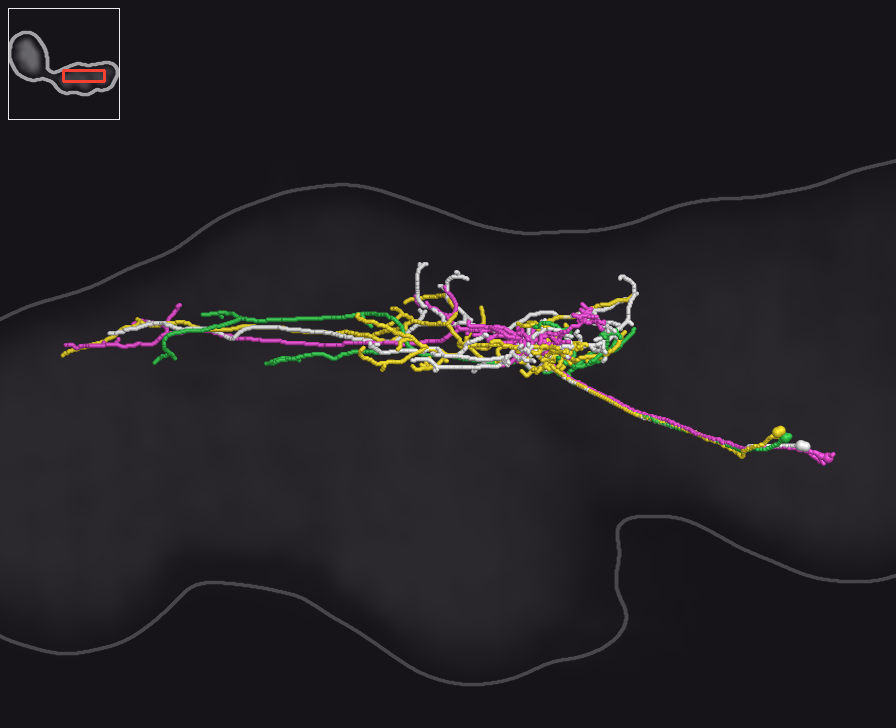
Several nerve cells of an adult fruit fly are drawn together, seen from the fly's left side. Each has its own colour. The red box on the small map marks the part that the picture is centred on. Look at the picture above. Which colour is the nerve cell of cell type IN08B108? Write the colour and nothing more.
green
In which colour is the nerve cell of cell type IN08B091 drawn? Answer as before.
yellow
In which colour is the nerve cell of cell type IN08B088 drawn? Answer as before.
white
